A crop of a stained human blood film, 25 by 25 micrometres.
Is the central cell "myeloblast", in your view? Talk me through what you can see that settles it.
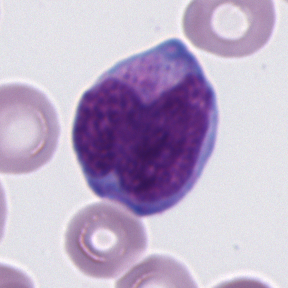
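The cell's about 16 by 13 micrometres, with an angular outline, fairly straight edges meeting at blunt corners. Its nucleus fills most of the cell and is deeply indented from the top edge, so it looks folded, almost heart-like. The cytoplasm is a narrow blue rim, with a paler patch sitting in the indentation at the top, and fine pinkish-violet granules are scattered in that pale cytoplasm.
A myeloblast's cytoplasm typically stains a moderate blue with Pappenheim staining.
So the blue rim doesn't count against myeloblast.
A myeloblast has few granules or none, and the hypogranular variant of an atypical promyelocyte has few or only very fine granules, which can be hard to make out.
These scattered fine granules suit that variant, though a few granules wouldn't rule out a myeloblast either.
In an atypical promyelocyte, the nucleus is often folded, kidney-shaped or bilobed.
That folded nucleus is what tips it: this is an atypical promyelocyte, not a myeloblast.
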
